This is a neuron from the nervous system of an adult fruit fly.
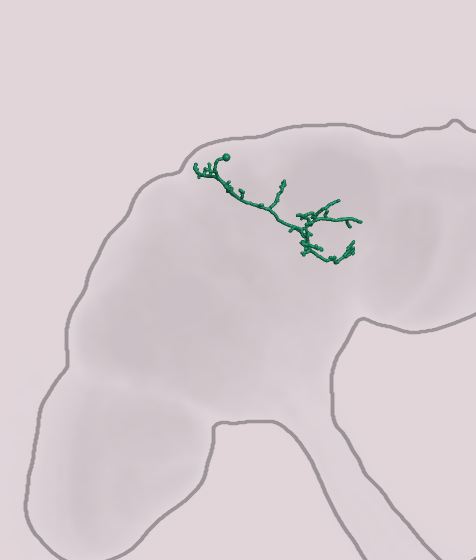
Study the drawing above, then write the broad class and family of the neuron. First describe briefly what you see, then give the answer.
It is in the brain and does not reach the nerve cord. Its cell body lies at the top of the picture. Its broad class is central-brain intrinsic neuron. The family is hemilineage SMPad2.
